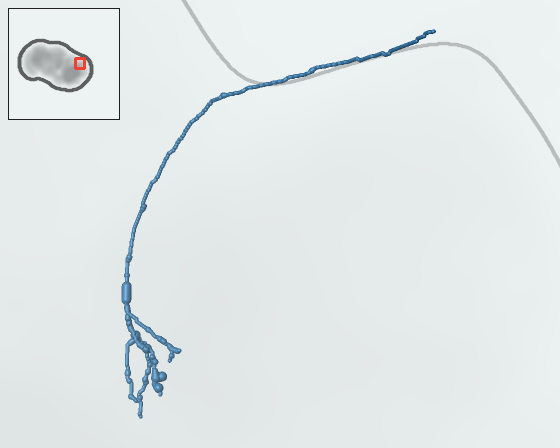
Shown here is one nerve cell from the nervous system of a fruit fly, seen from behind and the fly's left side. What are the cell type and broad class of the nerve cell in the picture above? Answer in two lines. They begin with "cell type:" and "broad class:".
cell type: SNxx03
broad class: sensory neuron entering the nerve cord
